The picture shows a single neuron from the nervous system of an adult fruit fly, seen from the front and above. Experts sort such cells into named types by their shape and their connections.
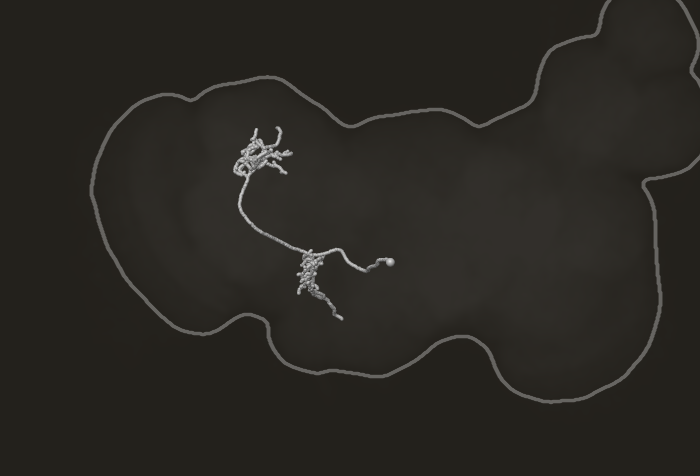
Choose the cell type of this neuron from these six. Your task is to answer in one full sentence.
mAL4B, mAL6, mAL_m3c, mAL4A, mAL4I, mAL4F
This neuron is of the type mAL_m3c.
